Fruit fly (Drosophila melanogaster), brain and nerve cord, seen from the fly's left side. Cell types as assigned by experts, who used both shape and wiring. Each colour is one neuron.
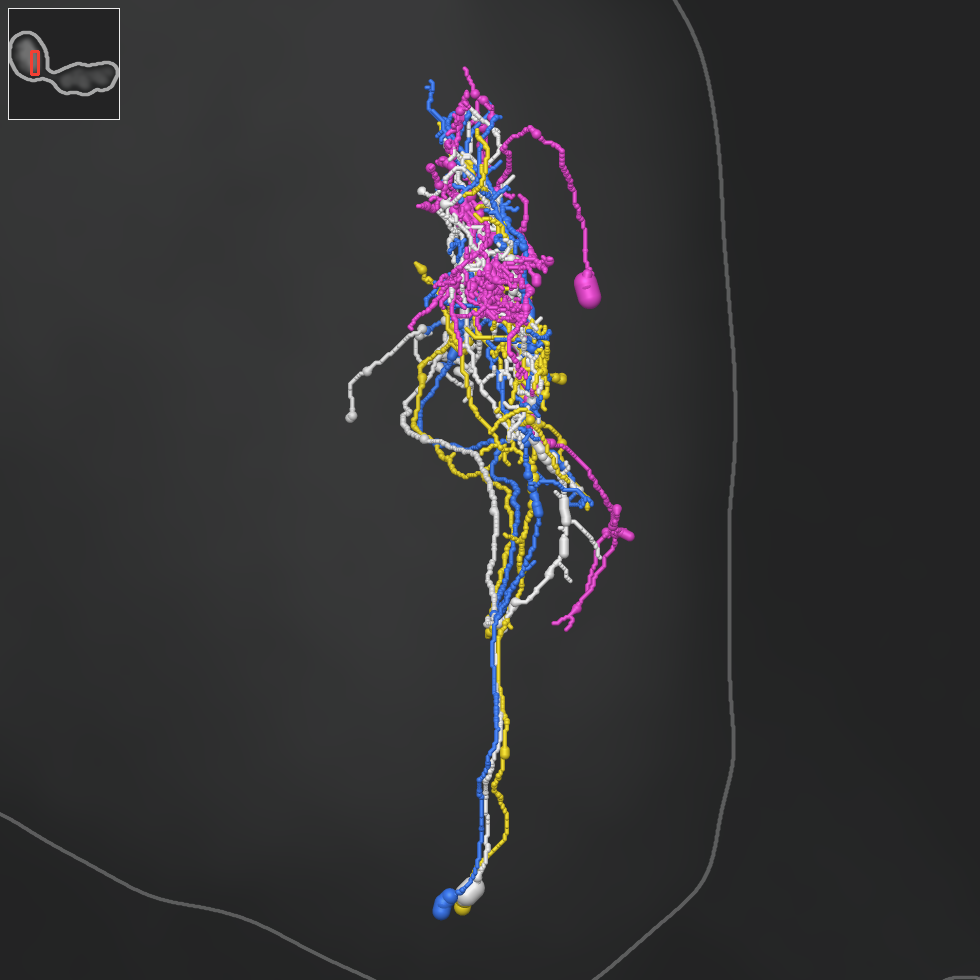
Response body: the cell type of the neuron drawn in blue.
PS344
